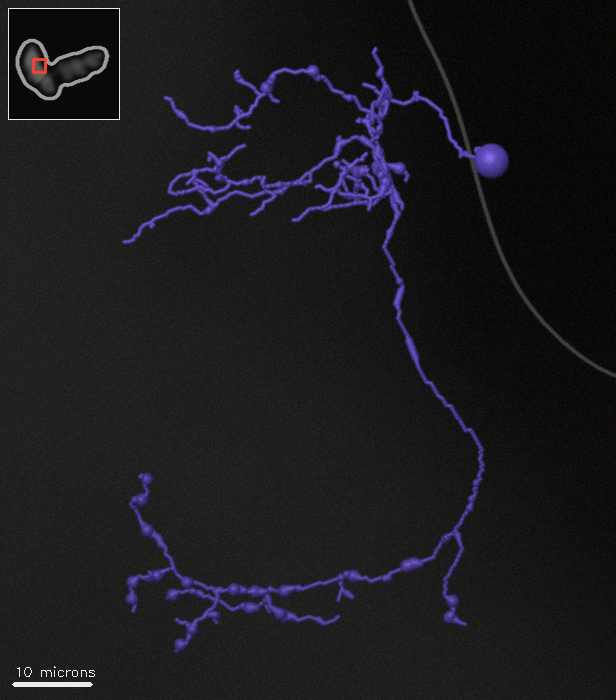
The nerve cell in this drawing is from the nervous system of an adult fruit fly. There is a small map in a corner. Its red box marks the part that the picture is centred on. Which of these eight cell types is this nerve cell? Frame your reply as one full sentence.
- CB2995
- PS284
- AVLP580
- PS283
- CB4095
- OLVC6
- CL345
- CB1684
As a matter of cell type, the nerve cell is CB4095.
